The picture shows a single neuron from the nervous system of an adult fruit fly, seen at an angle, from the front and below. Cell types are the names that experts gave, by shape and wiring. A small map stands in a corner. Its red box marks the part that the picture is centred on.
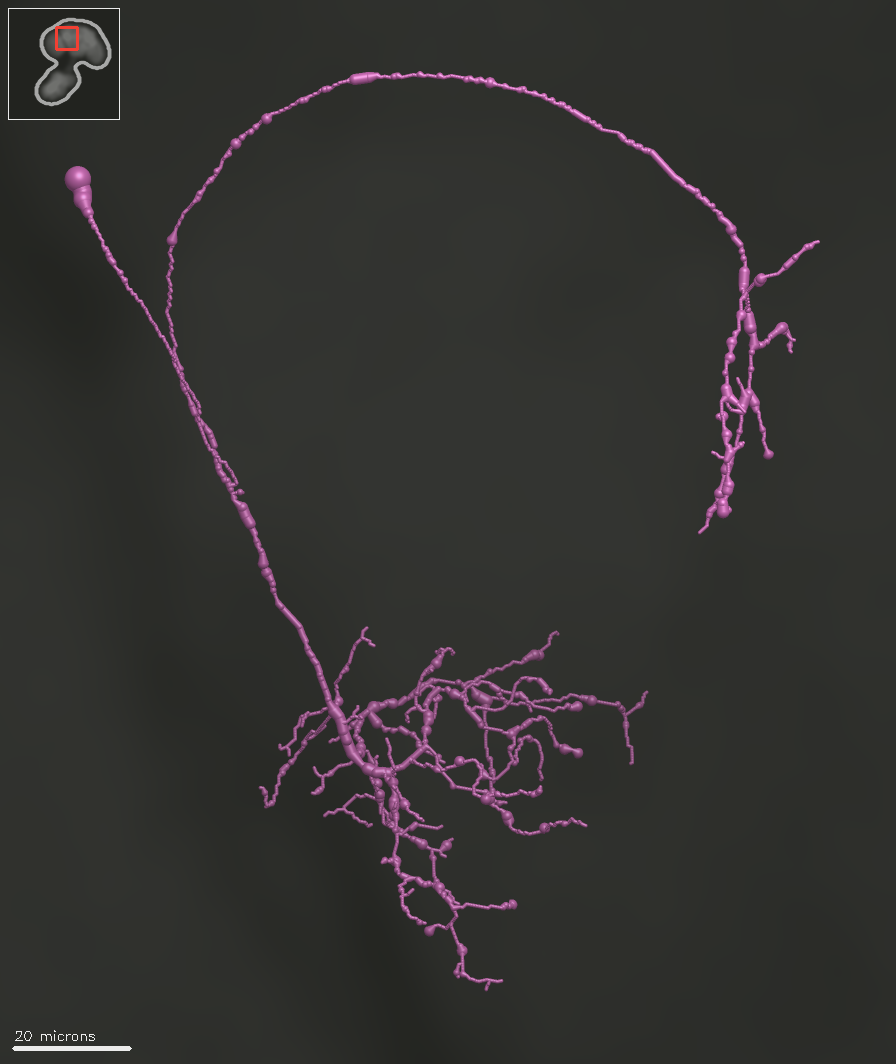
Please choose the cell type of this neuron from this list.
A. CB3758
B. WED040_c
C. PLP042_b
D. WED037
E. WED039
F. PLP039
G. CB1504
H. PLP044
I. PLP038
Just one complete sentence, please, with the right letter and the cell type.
The cell type matching the neuron is PLP038, which option I provides.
